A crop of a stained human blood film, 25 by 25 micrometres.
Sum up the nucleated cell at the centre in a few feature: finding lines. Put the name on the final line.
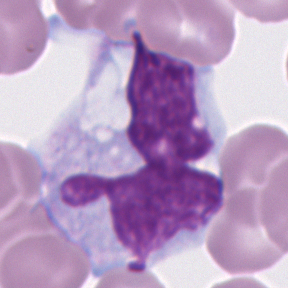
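Chromatin: fine and strand-like, not coarsely clumped
Cytoplasm: plentiful, pale grey-blue, mostly left of the nucleus
Vacuoles: several small clear ones in the cytoplasm left of the nucleus
Name: monocyte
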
